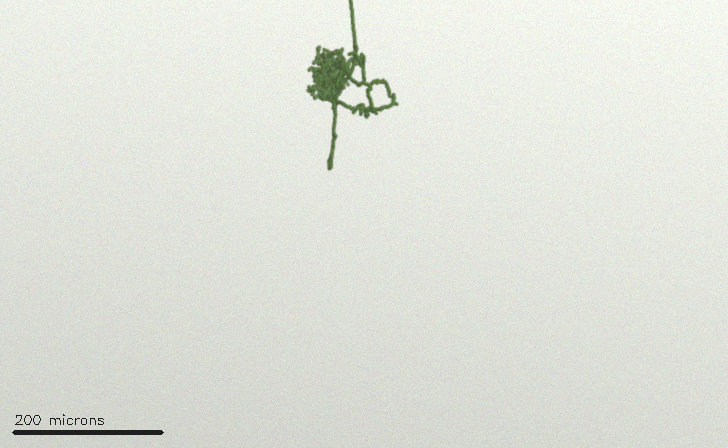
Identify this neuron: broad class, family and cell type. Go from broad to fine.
ascending neuron; hemilineage 01B; AN01B005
